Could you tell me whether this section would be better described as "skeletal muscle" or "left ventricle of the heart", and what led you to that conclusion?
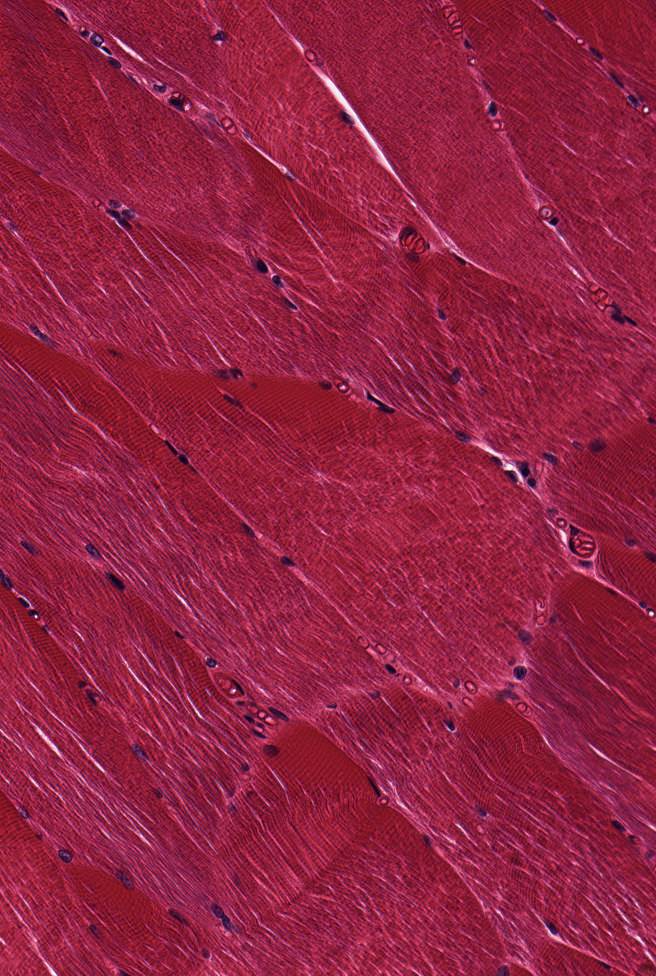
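Skeletal muscle.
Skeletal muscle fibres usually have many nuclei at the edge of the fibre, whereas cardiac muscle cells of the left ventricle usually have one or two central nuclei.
Here the nuclei lie at the fibre edges, not in the centres, and are small, dark purple and elongated along the fibres. Long parallel fibres with fine, regular cross-striations cross the field diagonally.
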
